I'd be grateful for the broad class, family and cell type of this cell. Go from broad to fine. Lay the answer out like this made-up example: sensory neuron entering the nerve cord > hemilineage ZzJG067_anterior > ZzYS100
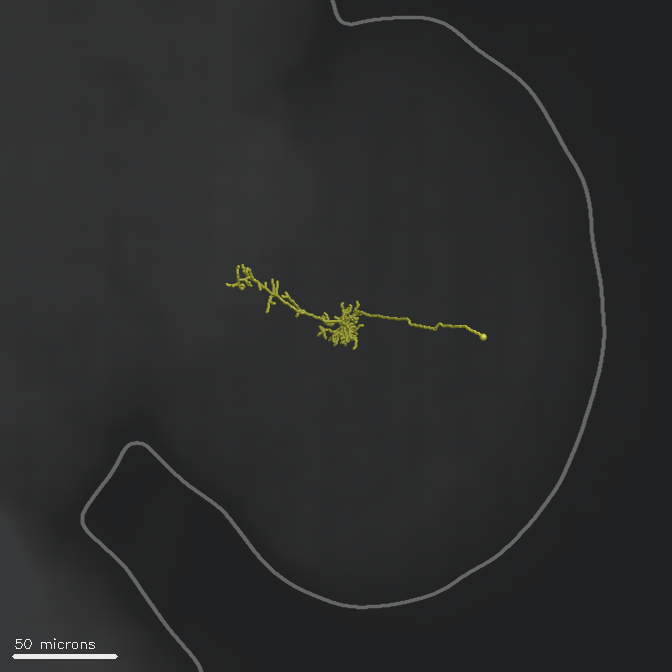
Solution: optic-lobe intrinsic neuron > TmY > TmY20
